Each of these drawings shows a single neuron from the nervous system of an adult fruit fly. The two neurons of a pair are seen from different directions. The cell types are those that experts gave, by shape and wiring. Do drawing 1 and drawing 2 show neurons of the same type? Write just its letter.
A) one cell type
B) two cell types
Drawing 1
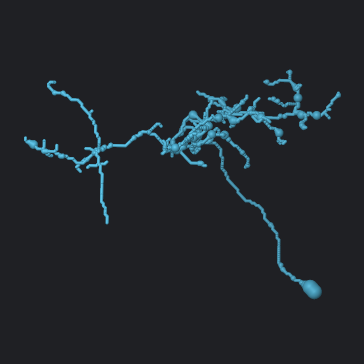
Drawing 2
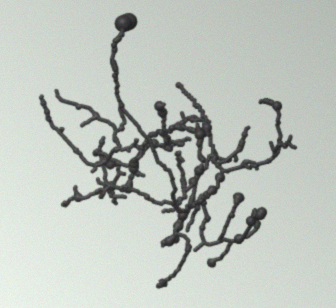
A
